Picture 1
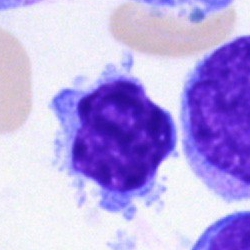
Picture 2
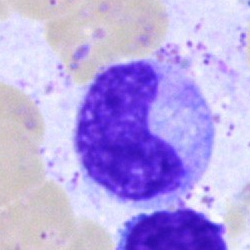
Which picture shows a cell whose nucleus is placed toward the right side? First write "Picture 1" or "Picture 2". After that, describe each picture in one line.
Picture 1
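Picture 1: The cytoplasm is widest on the left side of the nucleus.
Picture 2: The nucleus takes up most of the left part of the cell.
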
